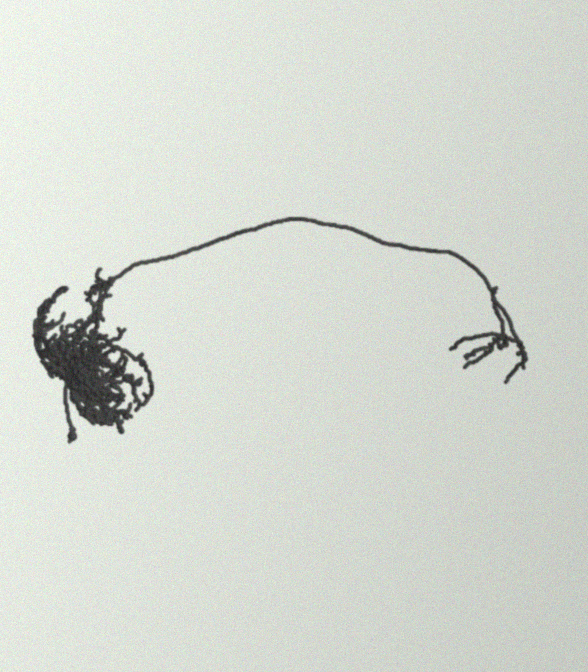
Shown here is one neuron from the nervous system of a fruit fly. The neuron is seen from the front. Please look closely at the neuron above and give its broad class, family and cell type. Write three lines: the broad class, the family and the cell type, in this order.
central-brain intrinsic neuron
hemilineage VLPl&p2_lateral
AVLP111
